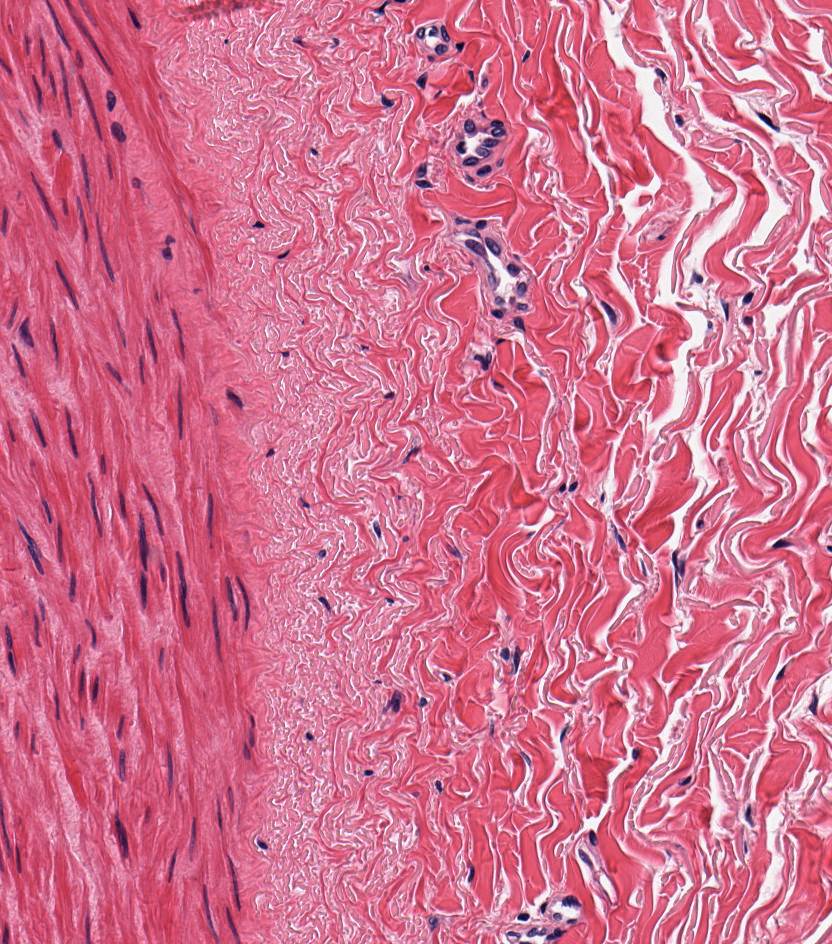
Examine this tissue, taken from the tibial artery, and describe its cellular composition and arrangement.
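Three bands run top to bottom: cellular on the left, pale and finely fibrillar in the middle, coarse collagen on the right. The left band is smooth muscle, with elongated, blunt-ended nuclei lying parallel, roughly top to bottom. On the right lie thick, wavy, deeply eosinophilic collagen bundles, with sparse small, dark, elongated fibroblast nuclei between them.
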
